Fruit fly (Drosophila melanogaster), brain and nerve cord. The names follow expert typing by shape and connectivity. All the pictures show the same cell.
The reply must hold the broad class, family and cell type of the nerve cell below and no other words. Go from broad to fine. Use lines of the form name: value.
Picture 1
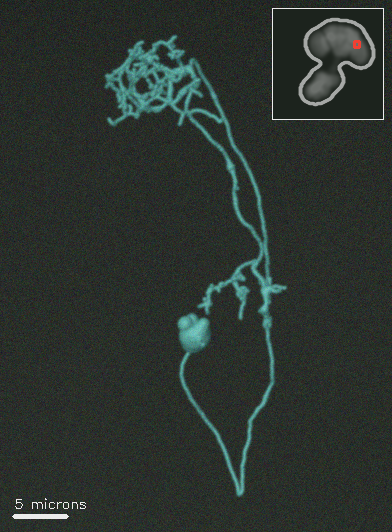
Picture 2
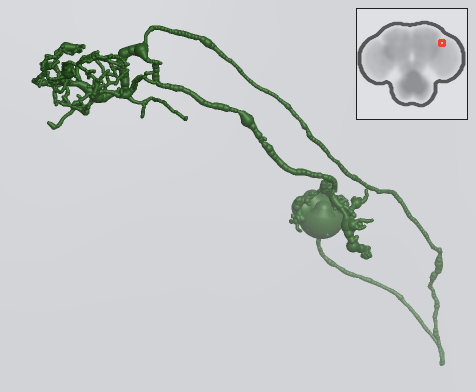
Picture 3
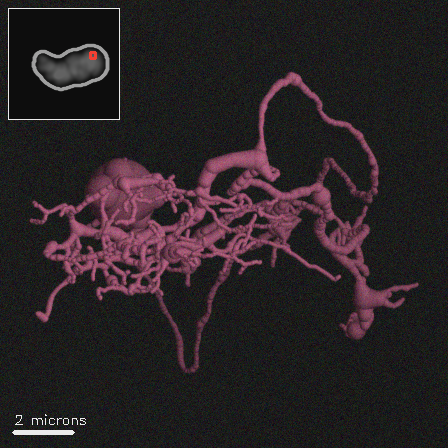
broad class: optic-lobe intrinsic neuron
family: T
cell type: T5a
